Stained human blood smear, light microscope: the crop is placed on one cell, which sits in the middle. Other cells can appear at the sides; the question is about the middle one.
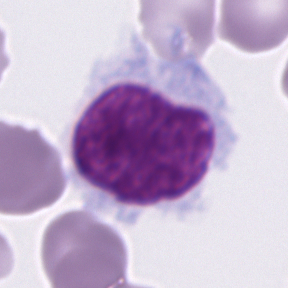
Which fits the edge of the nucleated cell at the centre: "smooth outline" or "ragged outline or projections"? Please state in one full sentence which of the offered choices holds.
The border of the cell is ragged or frayed, or shows projections, blebs or tags.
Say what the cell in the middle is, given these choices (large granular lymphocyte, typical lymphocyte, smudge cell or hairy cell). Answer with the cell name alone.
hairy cell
